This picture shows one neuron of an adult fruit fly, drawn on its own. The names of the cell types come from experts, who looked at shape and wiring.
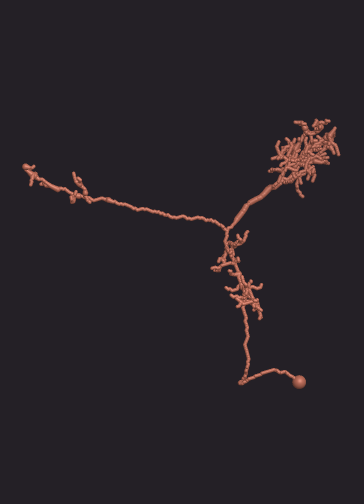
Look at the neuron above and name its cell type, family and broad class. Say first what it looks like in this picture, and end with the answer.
The cell body can be seen at the lower right of the picture. Dozens of branch ends can be seen. It is of cell type Y3. Its family is Y. Its broad class is optic-lobe intrinsic neuron.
